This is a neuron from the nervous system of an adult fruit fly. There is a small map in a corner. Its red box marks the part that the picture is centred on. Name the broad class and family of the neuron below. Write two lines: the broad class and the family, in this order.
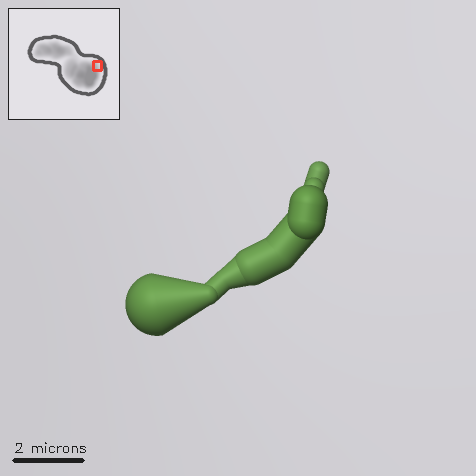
photoreceptor or other optic-lobe sensory neuron
class visual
